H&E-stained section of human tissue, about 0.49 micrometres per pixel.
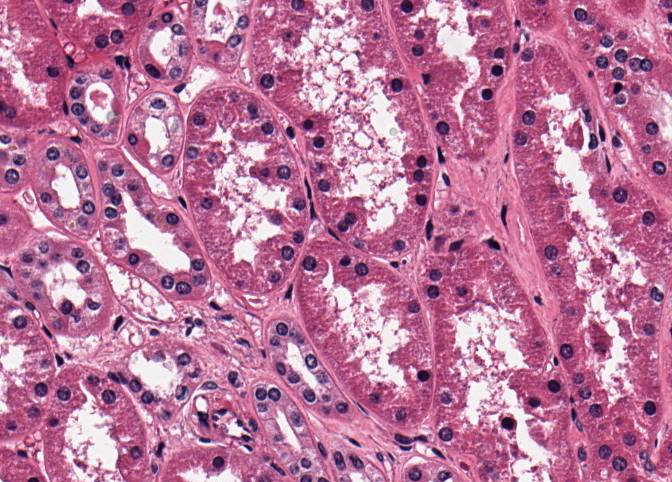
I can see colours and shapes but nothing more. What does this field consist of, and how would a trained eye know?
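It is the cortical labyrinth of the kidney. First, tubules are closely set in round, oval and elongated profiles with scant stroma. Second, larger tubules have granular, deeply eosinophilic cytoplasm and dark nuclei. Third, smaller tubules at left and lower left have lower cuboidal cells and open lumens.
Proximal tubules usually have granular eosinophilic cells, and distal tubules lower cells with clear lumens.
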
